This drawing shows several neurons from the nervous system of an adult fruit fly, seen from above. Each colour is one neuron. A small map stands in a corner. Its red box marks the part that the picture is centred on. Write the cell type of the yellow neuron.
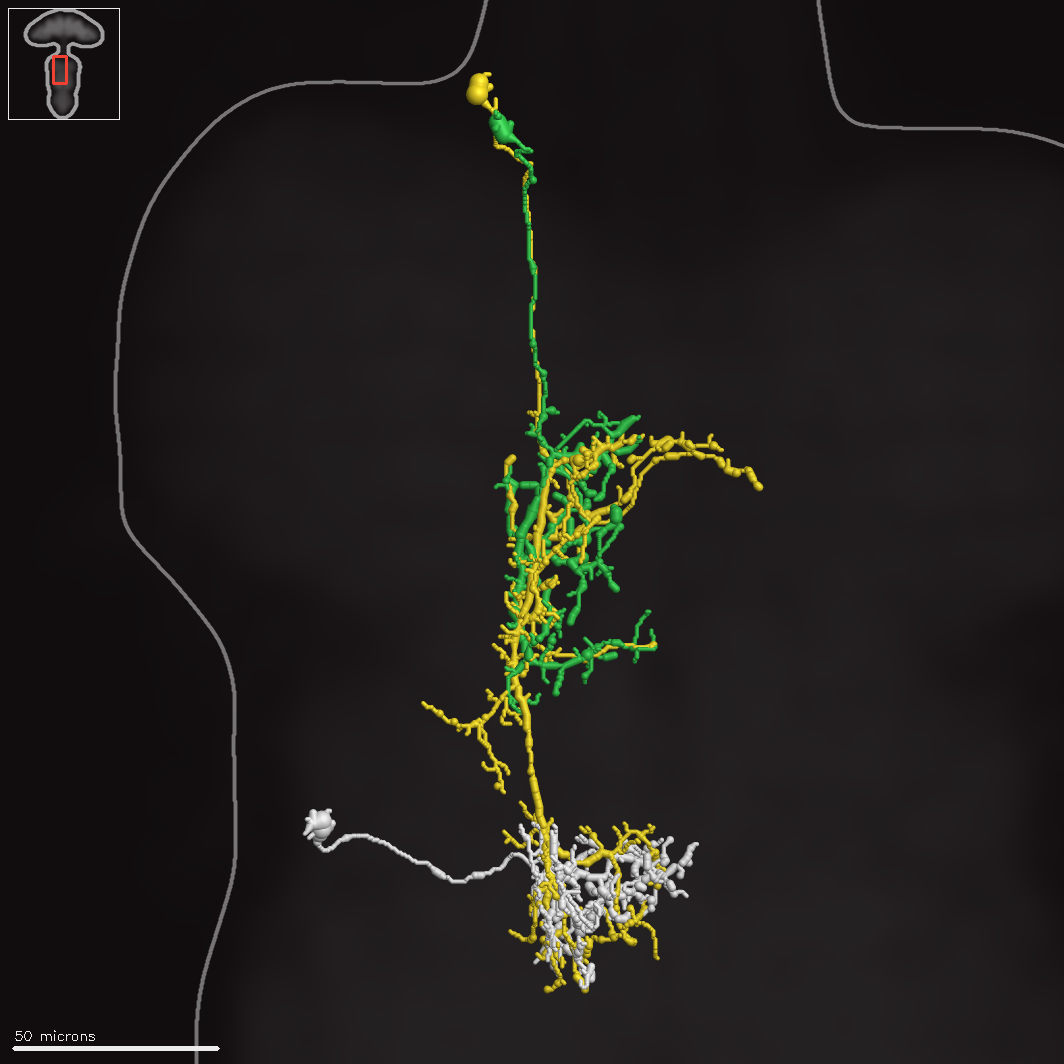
IN09A020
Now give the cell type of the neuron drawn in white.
IN09A018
